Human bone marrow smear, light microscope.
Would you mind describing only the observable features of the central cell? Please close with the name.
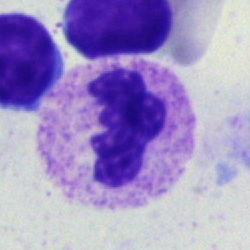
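Nucleus: elongated top to bottom, border wavy and notched. Chromatin: dark purple, coarsely clumped. Cytoplasm: plentiful, wider on left side of nucleus; fine pink-purple granules throughout. Cell: segmented neutrophil.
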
